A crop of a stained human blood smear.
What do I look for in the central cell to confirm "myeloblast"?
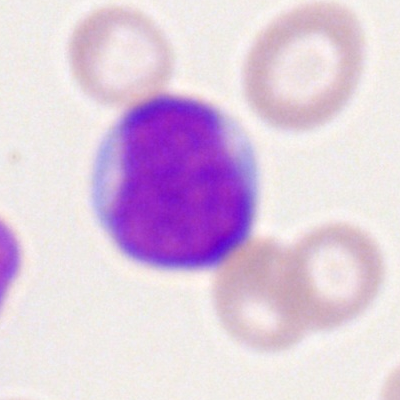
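The nucleus fills most of this myeloblast, and the cytoplasm forms only a thin rim, widest on the left side.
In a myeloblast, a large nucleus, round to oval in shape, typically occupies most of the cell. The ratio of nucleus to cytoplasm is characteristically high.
Both of these match the large nucleus and thin rim seen here.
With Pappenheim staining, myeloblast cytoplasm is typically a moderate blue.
Here the cytoplasm is pale blue. The purple chromatin is finely mottled, without coarse dark clumps.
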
